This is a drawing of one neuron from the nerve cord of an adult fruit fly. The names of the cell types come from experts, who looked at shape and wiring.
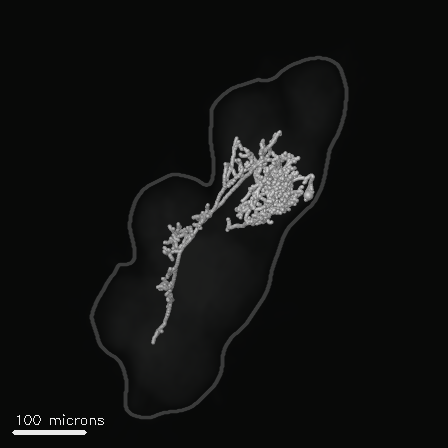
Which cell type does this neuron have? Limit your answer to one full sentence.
On the level of cell type, this neuron is IN18B009.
